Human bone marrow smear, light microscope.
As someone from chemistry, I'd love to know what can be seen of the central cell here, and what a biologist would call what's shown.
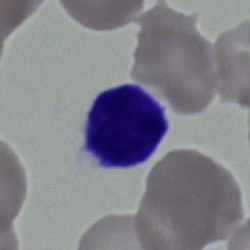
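Begin with the shape: roughly round, though a few sides are slightly flattened and angular. Around the dark-staining mass there's little or no cytoplasm to see. The chromatin is dense and dark, with almost no texture you can make out. No granules show anywhere in the cell. It's a lymphocyte.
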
